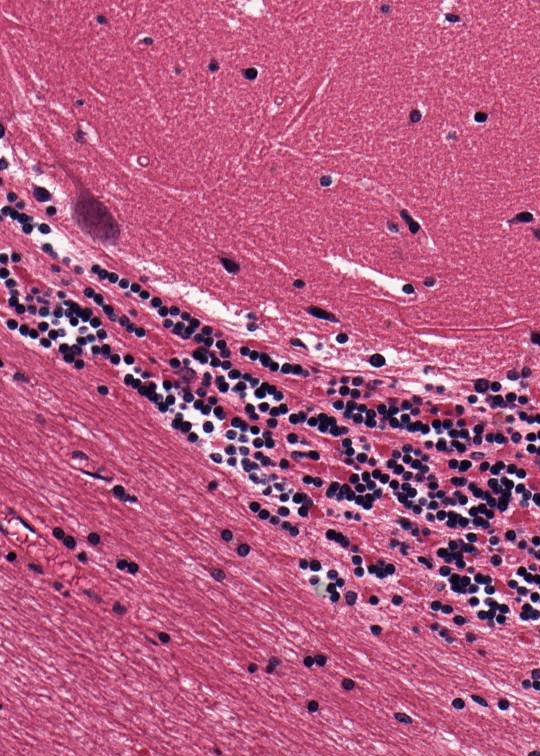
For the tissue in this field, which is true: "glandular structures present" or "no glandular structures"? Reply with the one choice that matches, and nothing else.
No glandular structures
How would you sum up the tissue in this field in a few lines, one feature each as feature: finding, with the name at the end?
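Band nuclei: small, round, deeply haematoxylin-stained, almost no cytoplasm
Fibres: pink, parallel, below and left of band, following its line
Neuron: single, large, purple body, upper left at band's top edge
Vessels: small, thin-walled, elongated, in upper pink tissue
So, name: cerebellum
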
